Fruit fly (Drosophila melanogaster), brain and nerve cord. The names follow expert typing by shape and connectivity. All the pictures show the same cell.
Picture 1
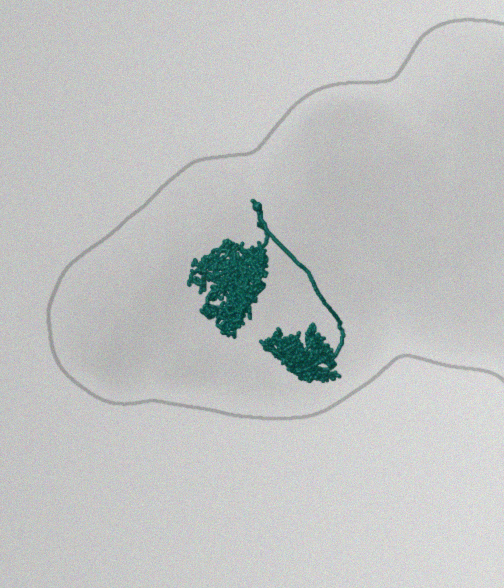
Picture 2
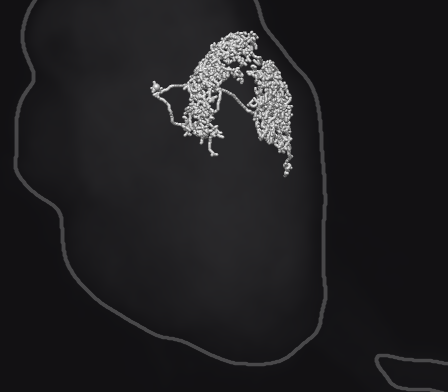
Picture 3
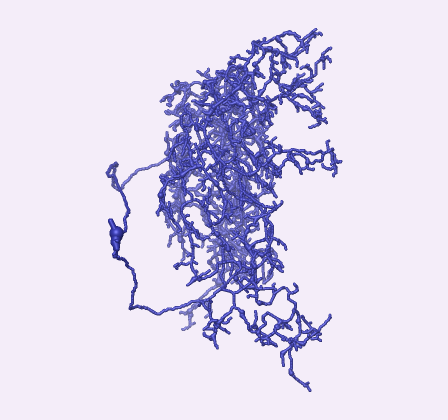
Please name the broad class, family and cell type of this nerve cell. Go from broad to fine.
optic-lobe intrinsic neuron; MeLo; MeLo8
